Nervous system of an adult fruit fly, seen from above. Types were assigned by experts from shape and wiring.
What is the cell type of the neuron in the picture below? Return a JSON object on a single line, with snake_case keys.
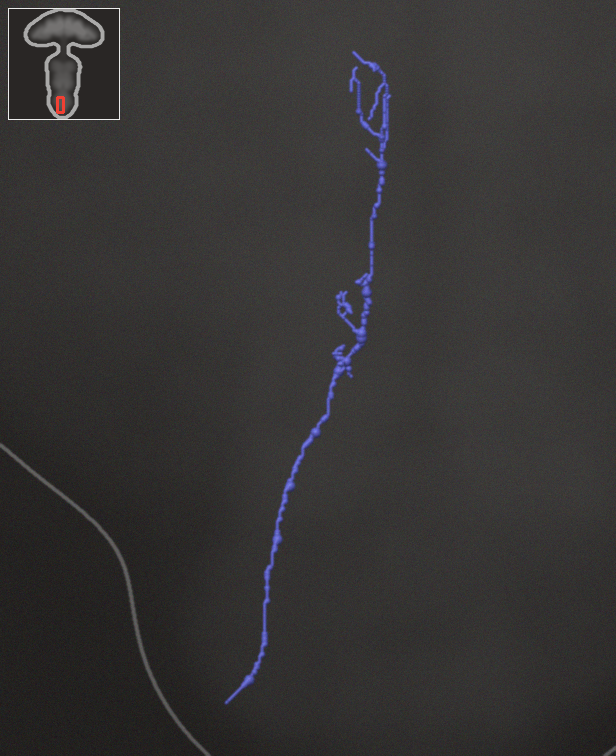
{"cell_type": "LgLG1a"}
